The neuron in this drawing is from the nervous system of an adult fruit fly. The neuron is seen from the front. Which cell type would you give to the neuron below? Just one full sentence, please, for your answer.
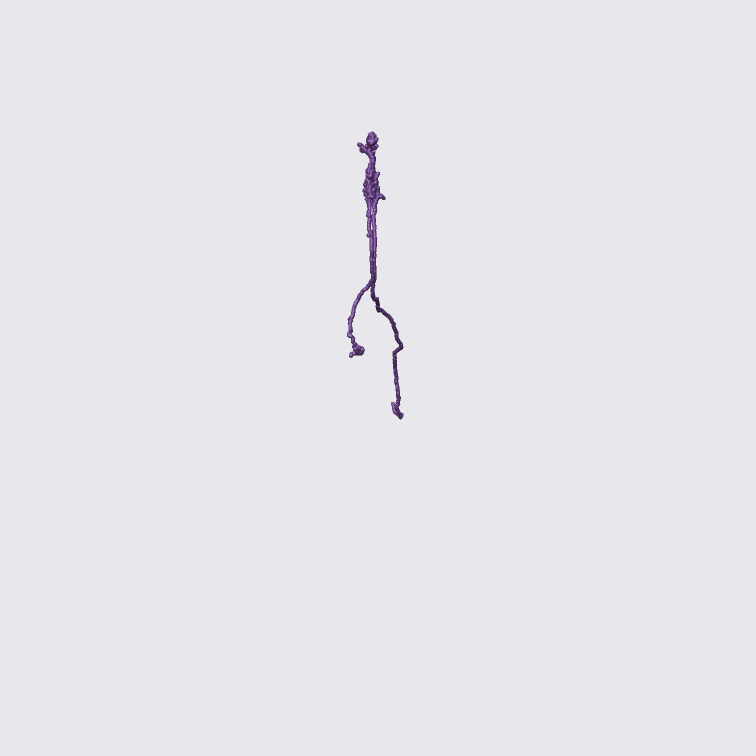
The type of this neuron is the cell type IPC.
